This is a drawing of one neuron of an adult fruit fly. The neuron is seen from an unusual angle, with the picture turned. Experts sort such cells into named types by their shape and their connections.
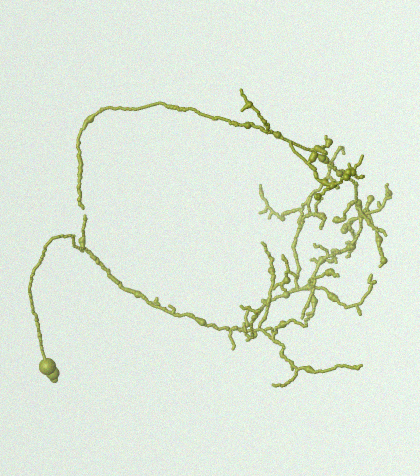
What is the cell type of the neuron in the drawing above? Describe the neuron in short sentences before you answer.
The cell body is at the lower left of the picture. The picture shows dozens of branch ends. This is a central-brain intrinsic neuron. It is of cell type CB3268.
